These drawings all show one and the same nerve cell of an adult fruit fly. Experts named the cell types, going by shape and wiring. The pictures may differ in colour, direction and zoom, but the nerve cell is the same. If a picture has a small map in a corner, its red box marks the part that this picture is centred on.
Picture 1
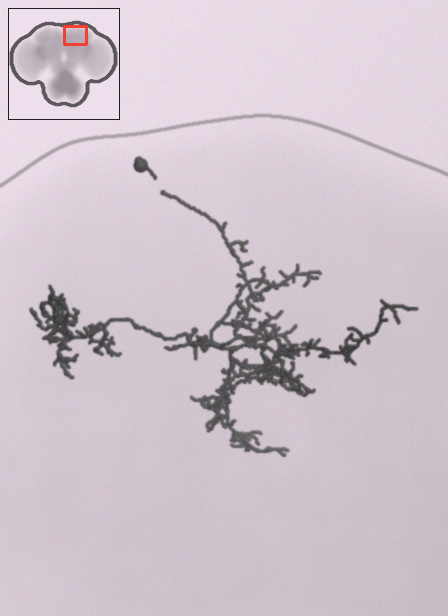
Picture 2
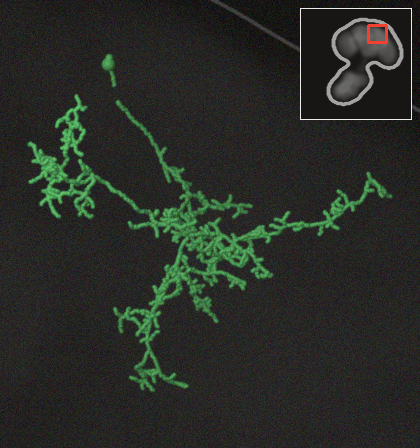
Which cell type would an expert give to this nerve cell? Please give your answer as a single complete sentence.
The cell type that fits this nerve cell is SMP342.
